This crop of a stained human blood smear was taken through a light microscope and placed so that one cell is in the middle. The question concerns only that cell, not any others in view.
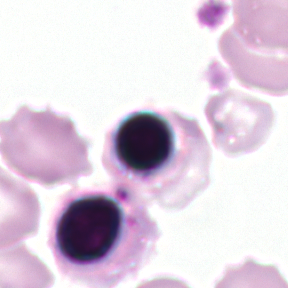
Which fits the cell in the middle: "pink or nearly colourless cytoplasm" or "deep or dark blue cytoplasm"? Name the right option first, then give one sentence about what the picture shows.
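Pink or nearly colourless cytoplasm. The cytoplasm is pale pink, close in tint to the nearby red cells.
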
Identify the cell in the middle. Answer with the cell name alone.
normoblast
